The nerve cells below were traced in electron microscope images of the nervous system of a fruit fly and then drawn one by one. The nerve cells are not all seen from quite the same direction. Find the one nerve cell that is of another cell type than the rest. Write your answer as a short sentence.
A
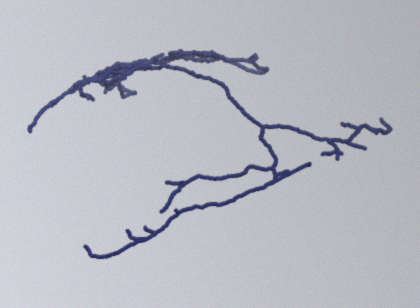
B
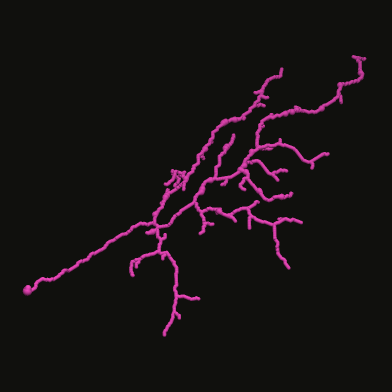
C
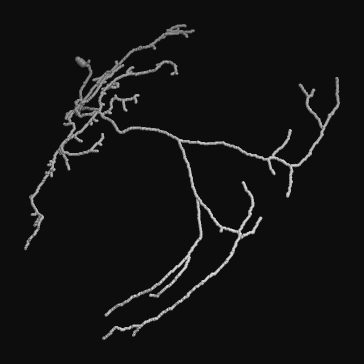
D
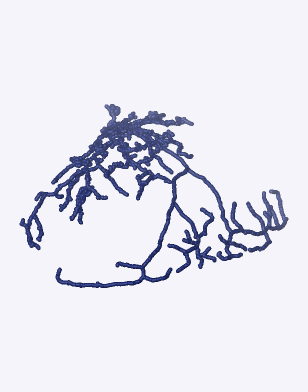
The nerve cell in picture B is of another cell type than the rest.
